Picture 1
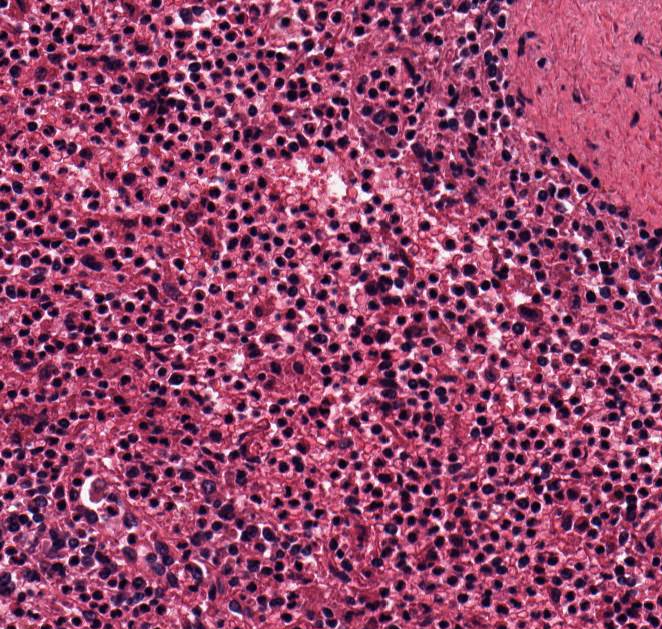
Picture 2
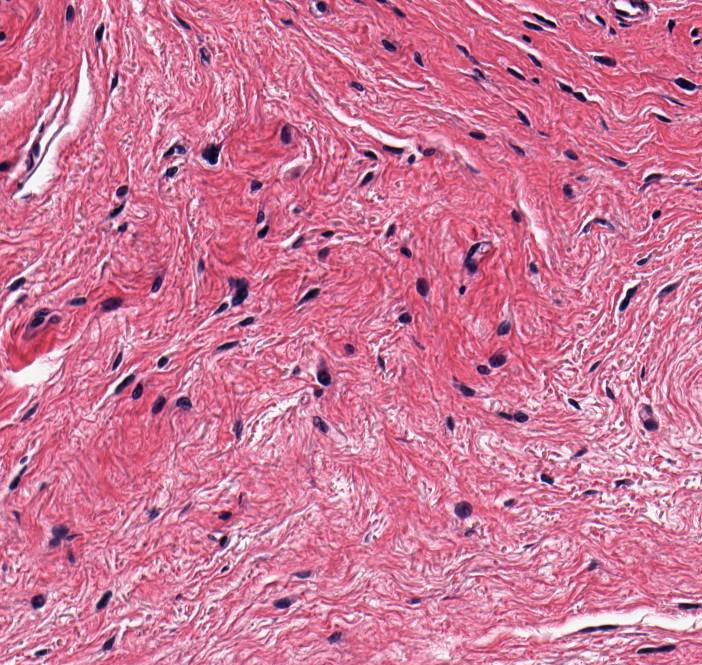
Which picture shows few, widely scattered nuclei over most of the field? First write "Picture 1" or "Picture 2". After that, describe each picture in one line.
Picture 2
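Picture 1: A diffuse sheet of closely packed small round cells fills nearly the whole field.
Picture 2: Cells are sparse, with nuclei widely spaced among abundant collagen.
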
